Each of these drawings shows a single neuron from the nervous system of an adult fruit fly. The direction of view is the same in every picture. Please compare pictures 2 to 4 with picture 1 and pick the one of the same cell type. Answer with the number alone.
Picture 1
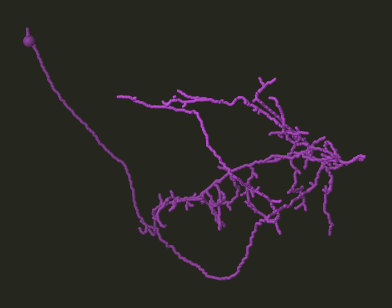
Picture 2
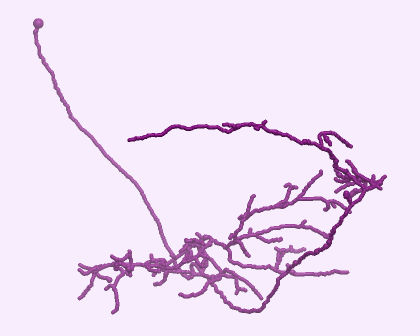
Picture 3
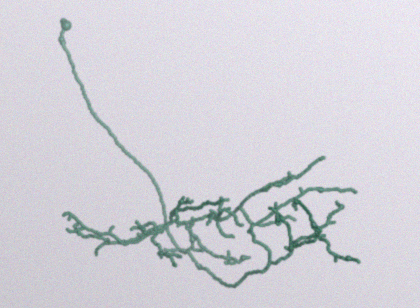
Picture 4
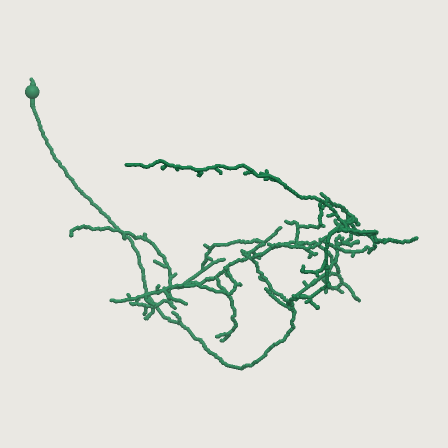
4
